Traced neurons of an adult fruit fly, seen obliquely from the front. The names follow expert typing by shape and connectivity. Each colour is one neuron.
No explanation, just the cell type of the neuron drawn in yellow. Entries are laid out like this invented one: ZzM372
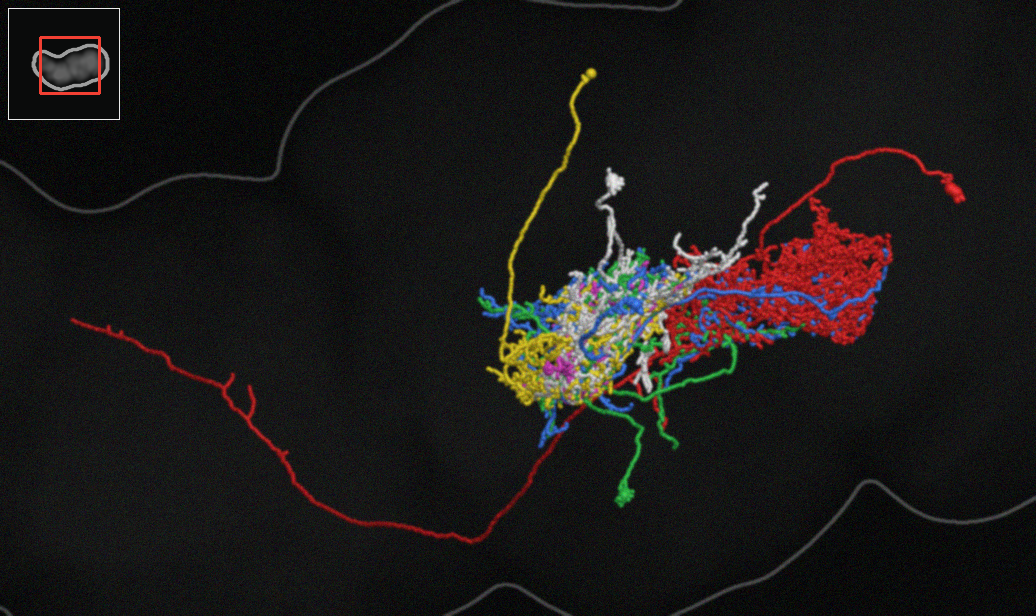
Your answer: PPM1205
